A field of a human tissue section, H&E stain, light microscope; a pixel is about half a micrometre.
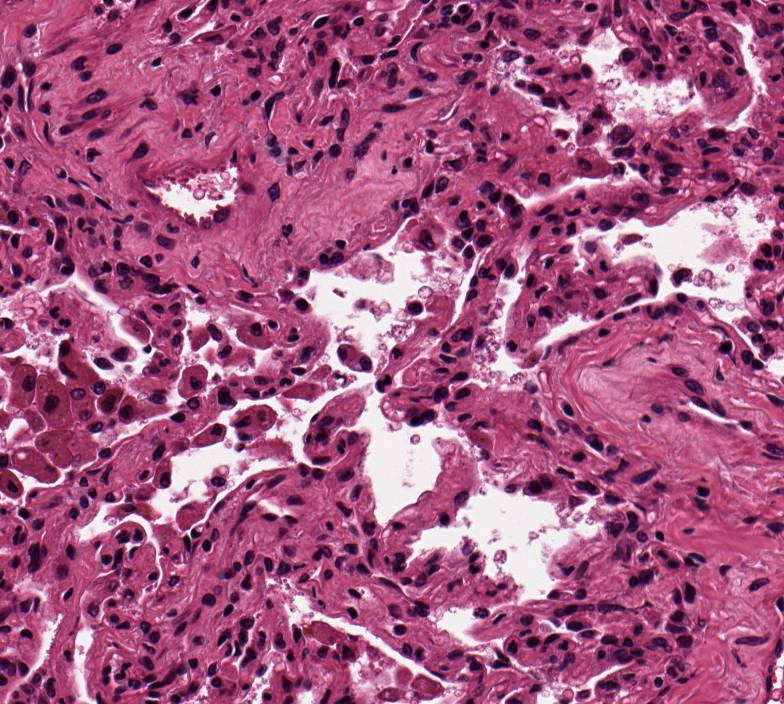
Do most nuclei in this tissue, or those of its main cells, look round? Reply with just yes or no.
No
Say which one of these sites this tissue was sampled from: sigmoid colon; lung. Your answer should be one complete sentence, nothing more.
Tissue sampled from the lung forms this section.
